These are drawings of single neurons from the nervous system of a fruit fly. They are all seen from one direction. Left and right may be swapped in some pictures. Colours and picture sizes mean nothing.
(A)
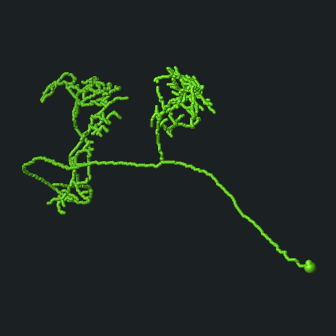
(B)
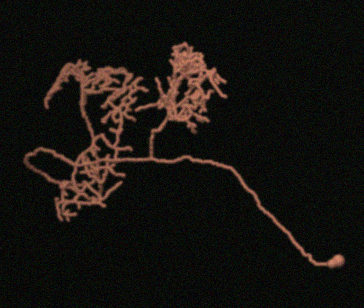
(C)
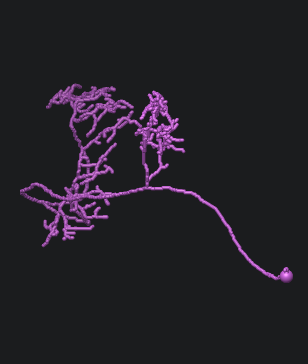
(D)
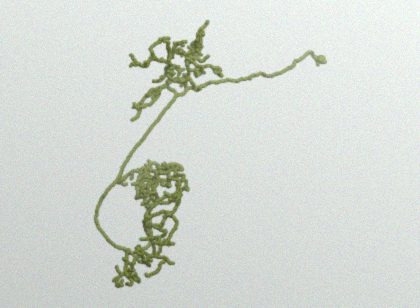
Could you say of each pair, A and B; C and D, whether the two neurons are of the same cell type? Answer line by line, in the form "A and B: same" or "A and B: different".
A and B: different
C and D: same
